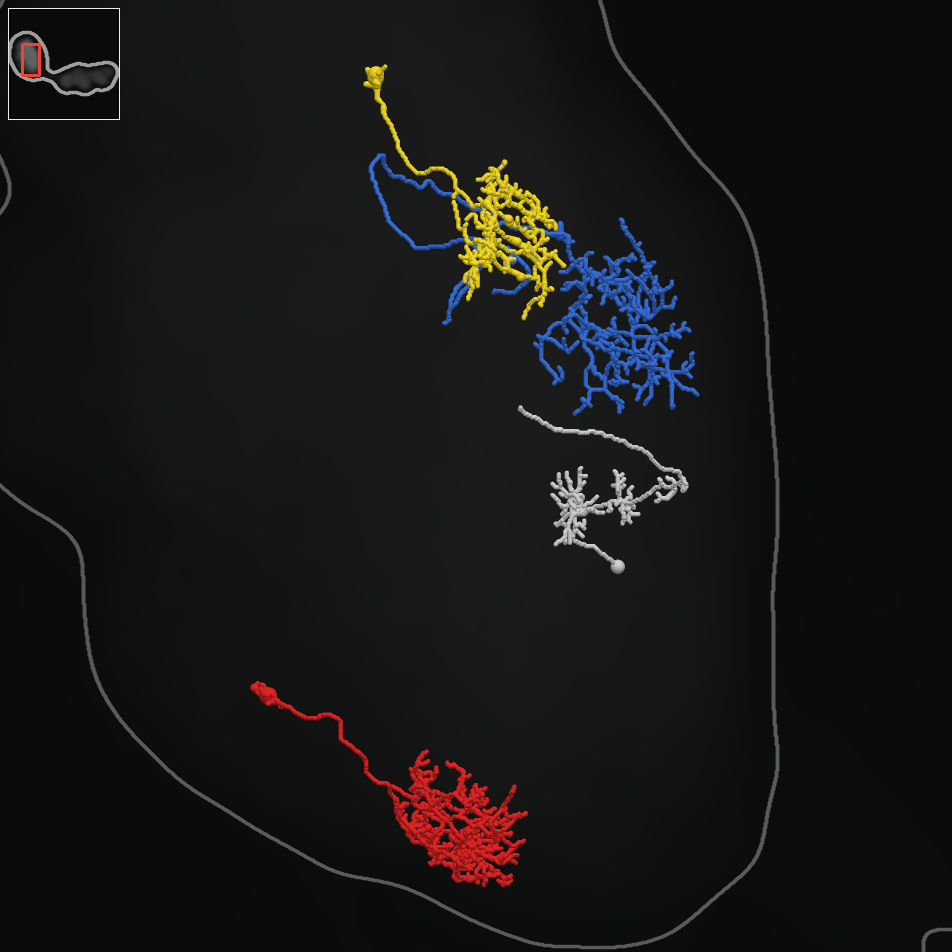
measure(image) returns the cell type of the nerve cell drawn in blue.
MeLo1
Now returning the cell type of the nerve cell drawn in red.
Dm1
